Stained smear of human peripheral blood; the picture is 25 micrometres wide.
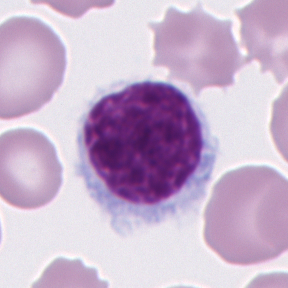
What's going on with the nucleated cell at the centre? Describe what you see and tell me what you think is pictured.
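Cell about 12 micrometres across. Nucleus round in outline, filling about 70% of the cell's area; no nucleolus visible. Cytoplasm pale blue, a narrow rim, widest below the nucleus. Fine hair-like projections fringe its outer edge. Name: hairy cell.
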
